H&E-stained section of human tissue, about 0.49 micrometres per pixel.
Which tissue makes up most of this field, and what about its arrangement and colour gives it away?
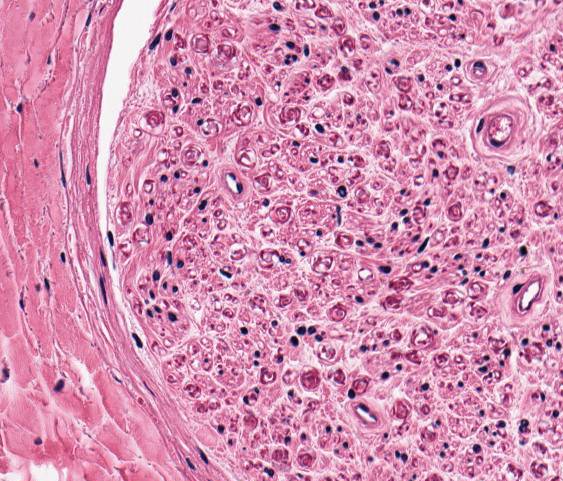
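That's a nerve fascicle, the big rounded bundle filling most of the field from the centre to the right. It's packed with fibres cut in cross-section, with small dark oval nuclei dotted singly between them all through the bundle.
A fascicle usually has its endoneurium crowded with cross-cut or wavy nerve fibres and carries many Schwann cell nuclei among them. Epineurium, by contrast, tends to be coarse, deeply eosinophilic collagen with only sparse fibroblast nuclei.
On the left a narrow white cleft, widest near the top, parts the bundle from the fibrous tissue beside it.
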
